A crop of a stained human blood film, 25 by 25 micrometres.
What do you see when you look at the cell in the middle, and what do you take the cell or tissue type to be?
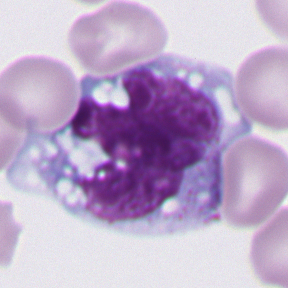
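The nucleus is irregularly folded, with deep indentations. Its chromatin appears lacy and strand-like, not coarsely clumped. The cytoplasm holds many small clear vacuoles, most of them on the left side. Toward the lower right, fine pink-purple granules are scattered through the cytoplasm. This cell is a monocyte.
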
